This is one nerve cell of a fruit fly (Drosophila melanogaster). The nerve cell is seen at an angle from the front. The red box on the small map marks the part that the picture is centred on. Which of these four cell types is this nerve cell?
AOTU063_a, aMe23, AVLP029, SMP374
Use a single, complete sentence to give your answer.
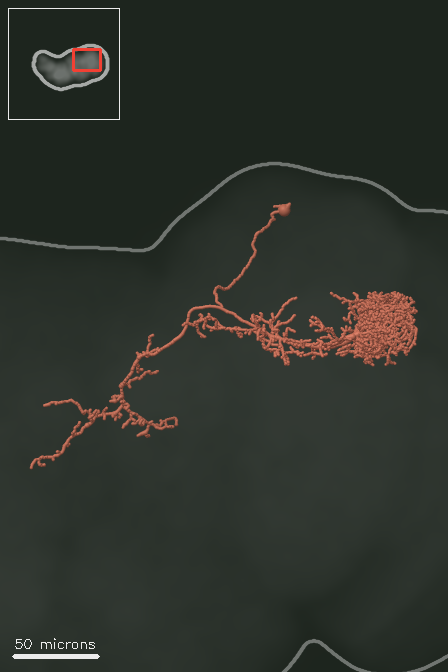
The cell type to which this nerve cell belongs is AOTU063_a.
